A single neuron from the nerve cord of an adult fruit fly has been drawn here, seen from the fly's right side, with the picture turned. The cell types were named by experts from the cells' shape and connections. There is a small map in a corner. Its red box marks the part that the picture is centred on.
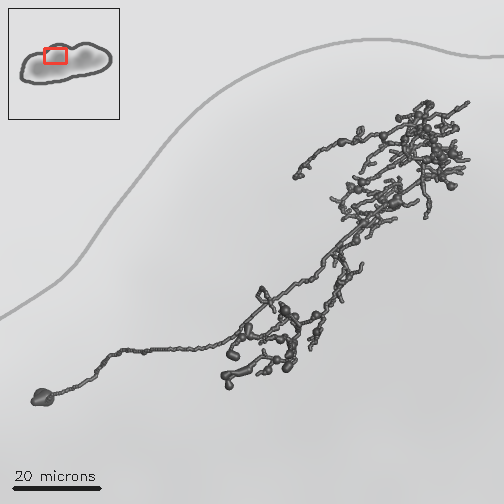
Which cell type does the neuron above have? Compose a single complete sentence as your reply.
By its cell type, the neuron is IN09A082.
